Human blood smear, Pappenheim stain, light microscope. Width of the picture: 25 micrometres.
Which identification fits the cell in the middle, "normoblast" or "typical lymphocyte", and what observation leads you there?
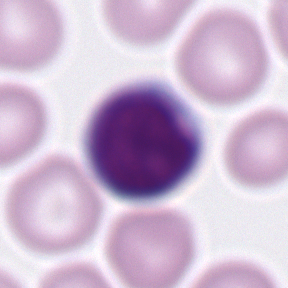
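This is a typical lymphocyte. First, the cytoplasm: only a thin rim shows, mainly along the upper right edge, and that narrow rim is pale blue.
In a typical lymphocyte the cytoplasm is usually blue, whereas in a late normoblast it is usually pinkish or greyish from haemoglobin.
Next, the nucleus: it is round in outline, about 9 micrometres across, and fills almost the whole cell. Last, the chromatin is dense and stains dark purple throughout the nucleus.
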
